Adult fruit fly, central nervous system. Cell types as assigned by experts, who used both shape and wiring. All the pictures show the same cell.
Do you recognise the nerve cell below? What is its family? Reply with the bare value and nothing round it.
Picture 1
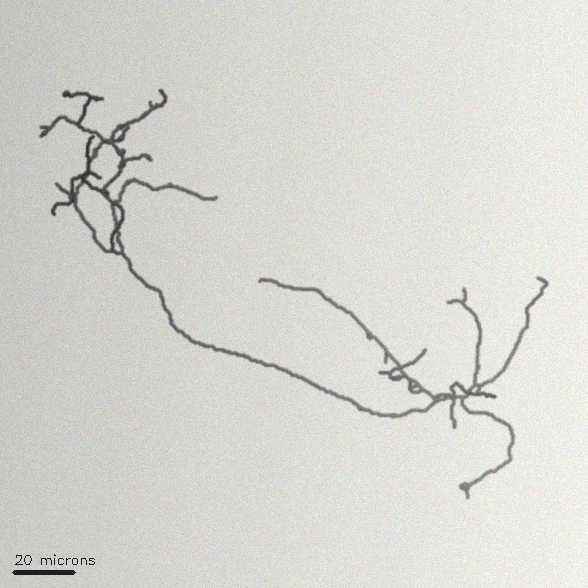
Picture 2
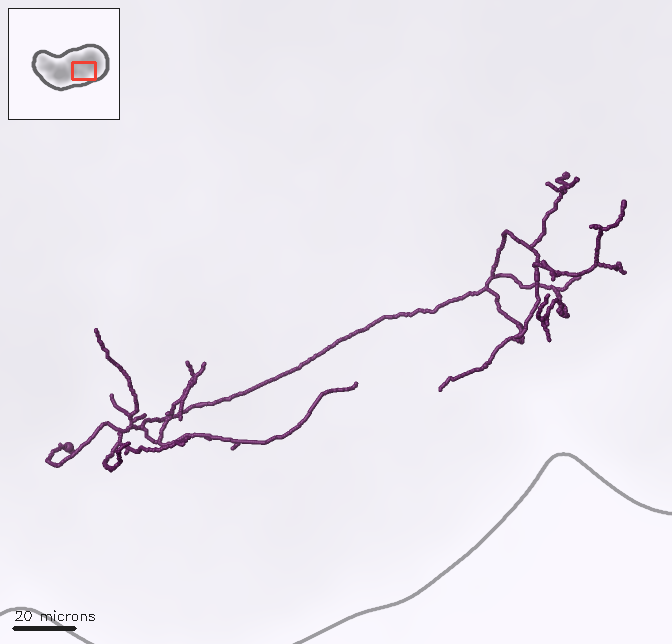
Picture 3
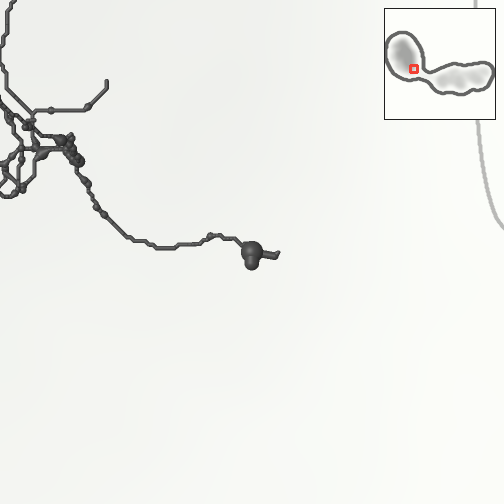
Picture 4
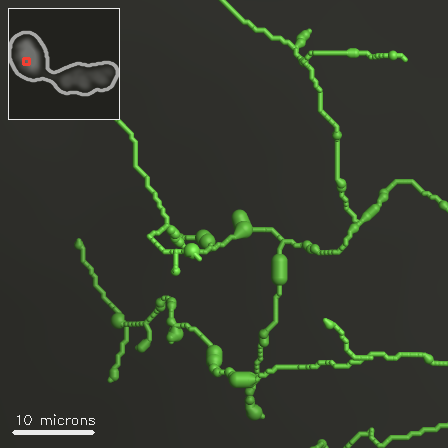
hemilineage LB19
